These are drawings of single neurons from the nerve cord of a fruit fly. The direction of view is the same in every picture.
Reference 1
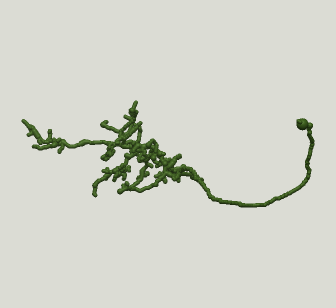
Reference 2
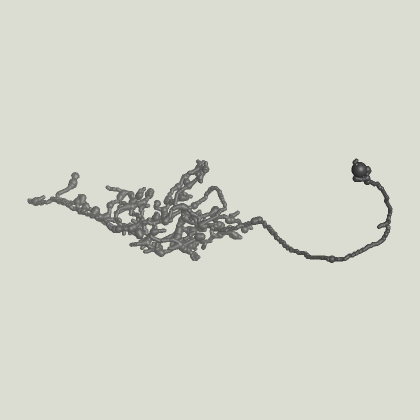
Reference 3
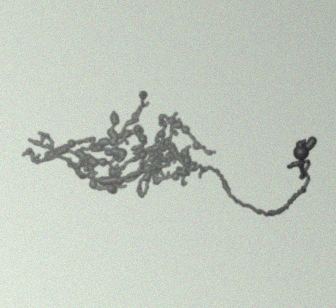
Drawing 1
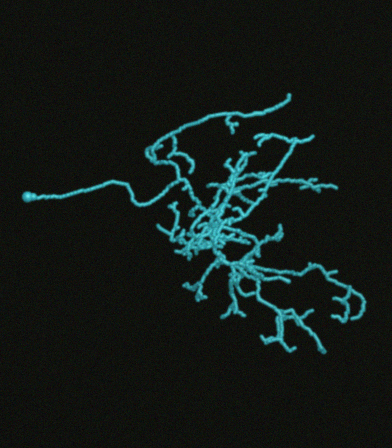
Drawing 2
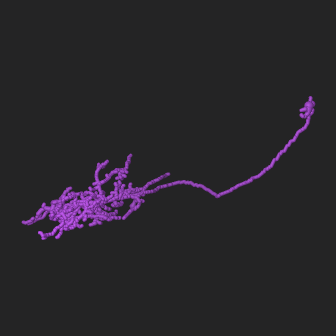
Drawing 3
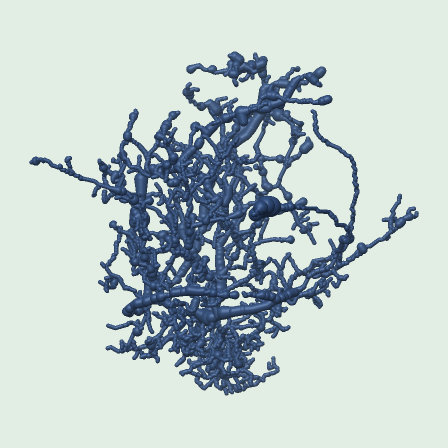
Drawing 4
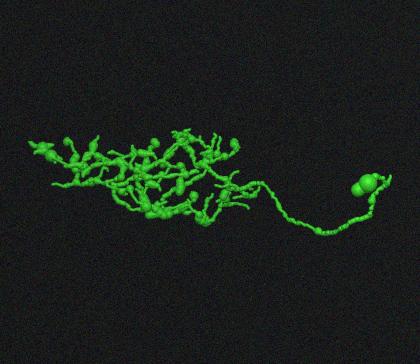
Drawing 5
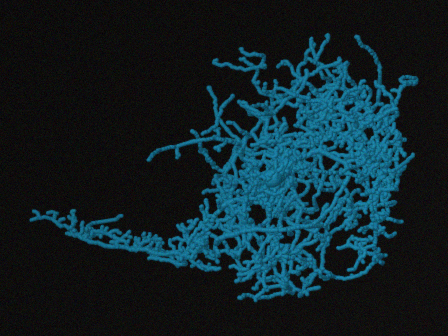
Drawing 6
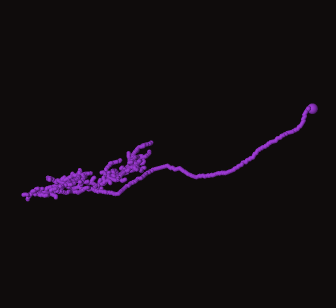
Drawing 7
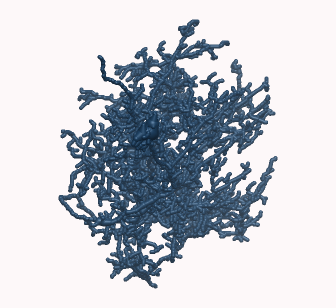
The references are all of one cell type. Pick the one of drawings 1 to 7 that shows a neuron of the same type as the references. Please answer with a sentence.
The neuron in drawing 4 is of the same cell type.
